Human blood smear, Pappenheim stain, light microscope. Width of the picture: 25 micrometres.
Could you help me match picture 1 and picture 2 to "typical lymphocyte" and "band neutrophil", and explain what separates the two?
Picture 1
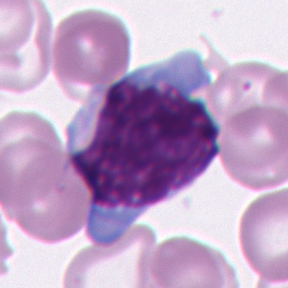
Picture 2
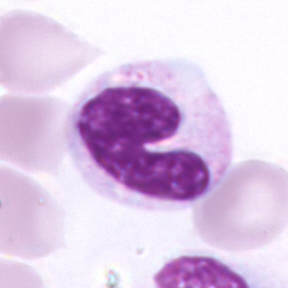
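Picture 1: typical lymphocyte. Picture 2: band neutrophil. Nucleus: a single unlobed mass in picture 1, about 13 by 11 micrometres; bent into a C opening to the right in picture 2.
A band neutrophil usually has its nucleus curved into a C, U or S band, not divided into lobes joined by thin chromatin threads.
Chromatin: dense, dark purple in picture 1, with small reddish dots scattered over the nucleus; dark purple and coarsely clumped in picture 2, with no nucleoli visible.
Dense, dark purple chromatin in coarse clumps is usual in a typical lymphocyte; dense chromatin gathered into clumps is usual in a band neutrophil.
Cytoplasm: scant compared with the nucleus and pale blue in picture 1, with a pale blue tag jutting out at the lower left; pale pinkish-lilac, without vacuoles, in picture 2.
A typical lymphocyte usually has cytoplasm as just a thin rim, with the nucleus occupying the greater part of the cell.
Outline of picture 2: round, smooth edge.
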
